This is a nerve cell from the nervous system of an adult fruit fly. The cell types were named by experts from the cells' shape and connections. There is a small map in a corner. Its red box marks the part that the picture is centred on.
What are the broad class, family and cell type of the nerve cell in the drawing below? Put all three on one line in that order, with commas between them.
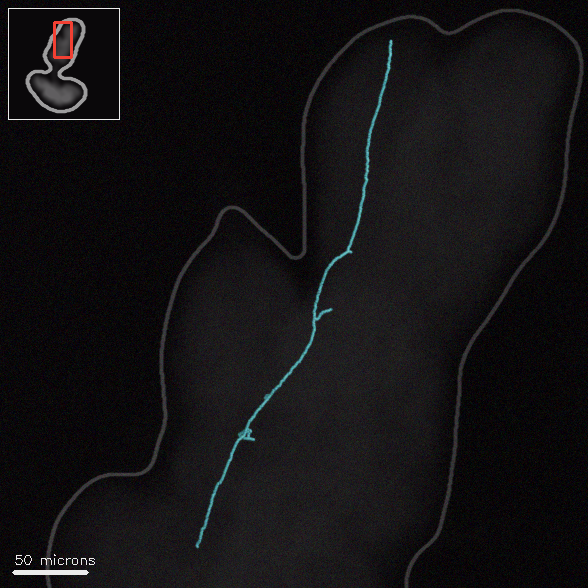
sensory neuron entering the nerve cord, class mechanosensory proprioceptive, SNpp42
